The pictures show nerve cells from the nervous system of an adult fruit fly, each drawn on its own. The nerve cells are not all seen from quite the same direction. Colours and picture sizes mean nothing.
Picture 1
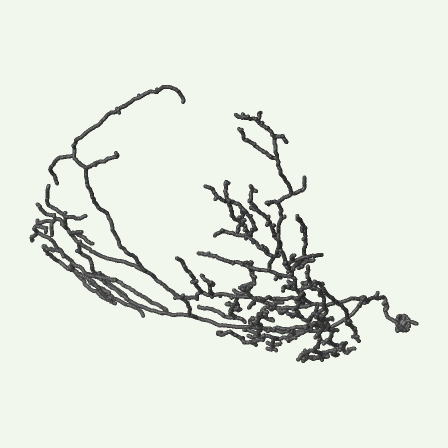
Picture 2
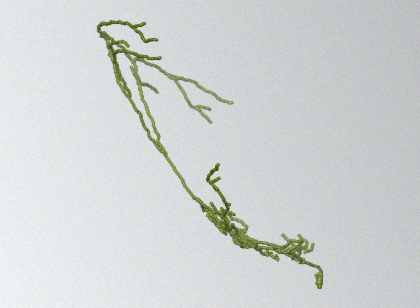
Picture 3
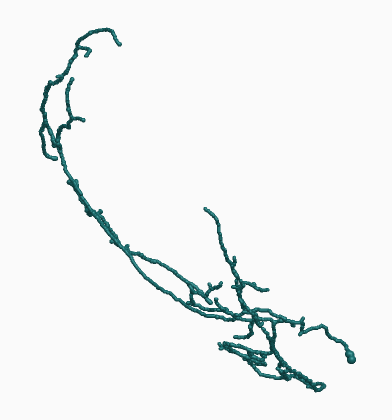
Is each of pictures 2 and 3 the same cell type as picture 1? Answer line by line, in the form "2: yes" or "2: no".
2: yes
3: yes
